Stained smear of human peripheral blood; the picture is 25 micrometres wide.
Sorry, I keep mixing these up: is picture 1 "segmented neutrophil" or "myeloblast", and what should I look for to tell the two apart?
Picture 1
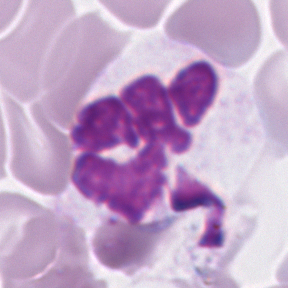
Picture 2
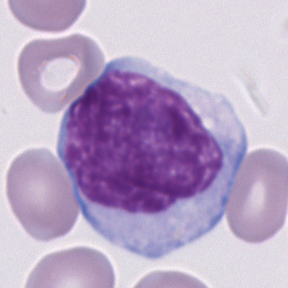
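The first picture shows a segmented neutrophil, and the second shows a myeloblast. Let's begin with the nucleus: in the segmented neutrophil it is split into at least four separate lobes, arranged around a gap in the middle of the cell rather than in a straight row. The myeloblast's nucleus, by contrast, is roughly oval, with no lobes or deep indentation, and it measures about 14 by 12 micrometres. Now compare the chromatin: the neutrophil's is dark purple and coarsely clumped, while the myeloblast's is mottled, with darker and lighter purple patches.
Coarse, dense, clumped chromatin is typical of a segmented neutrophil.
Next, the cytoplasm: the neutrophil has plenty of it, very pale pinkish-lilac, with fine, sparse, faint lilac granules.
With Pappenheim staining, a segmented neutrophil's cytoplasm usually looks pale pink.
In the myeloblast the cytoplasm is pale blue, turning a stronger blue at the cell's edge, and no granules can be seen.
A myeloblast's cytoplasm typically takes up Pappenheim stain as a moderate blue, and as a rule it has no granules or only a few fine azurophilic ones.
Notice also the single small clear spot to the upper right of its nucleus. Last, the outlines: the neutrophil is roughly round, whereas the myeloblast is irregular and somewhat angular.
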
